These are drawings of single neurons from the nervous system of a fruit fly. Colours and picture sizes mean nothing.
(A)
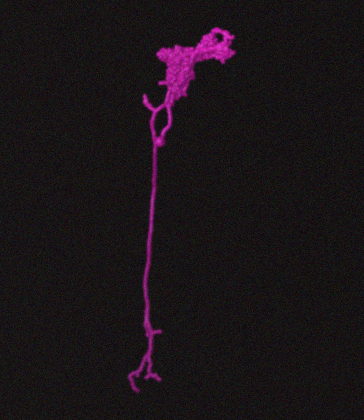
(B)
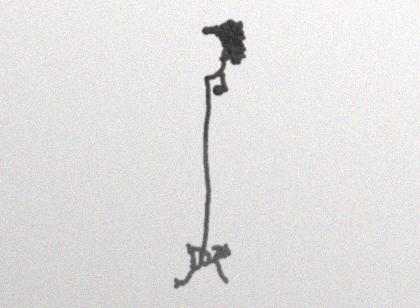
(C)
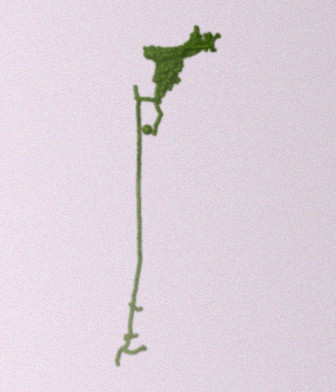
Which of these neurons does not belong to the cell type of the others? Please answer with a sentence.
Picture B is the odd one out.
